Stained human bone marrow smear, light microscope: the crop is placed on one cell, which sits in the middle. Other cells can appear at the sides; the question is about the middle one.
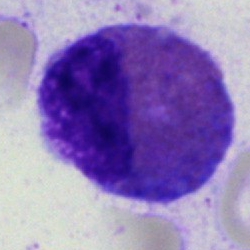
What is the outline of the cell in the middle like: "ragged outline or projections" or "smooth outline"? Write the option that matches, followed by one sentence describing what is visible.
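Smooth outline. The cell surface has no projections or blebs.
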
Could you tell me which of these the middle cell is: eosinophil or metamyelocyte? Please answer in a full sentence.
Among the cells in view, the one in the middle is an eosinophil.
